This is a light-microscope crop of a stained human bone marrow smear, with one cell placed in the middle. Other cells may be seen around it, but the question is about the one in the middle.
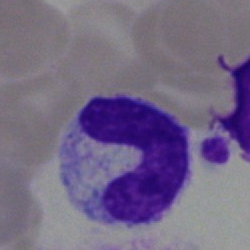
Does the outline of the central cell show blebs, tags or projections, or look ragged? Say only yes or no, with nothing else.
No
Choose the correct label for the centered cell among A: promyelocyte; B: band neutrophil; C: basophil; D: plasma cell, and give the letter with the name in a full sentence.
Of the options given, B is correct, the central cell being a band neutrophil.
